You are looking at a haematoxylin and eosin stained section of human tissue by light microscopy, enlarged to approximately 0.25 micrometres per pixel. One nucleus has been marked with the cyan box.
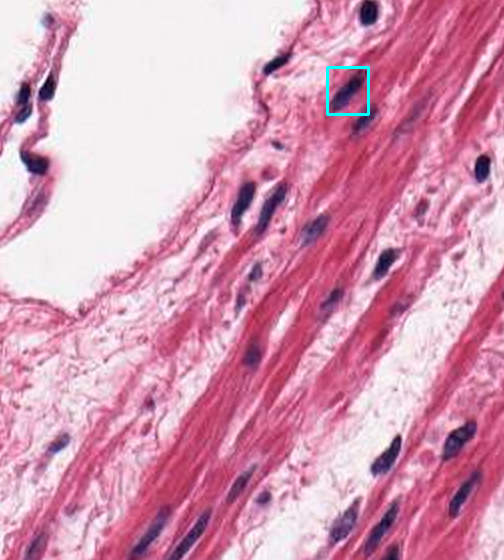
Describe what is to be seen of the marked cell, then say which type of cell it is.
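The nucleus is elongated, oval to spindle-shaped, and its long axis runs diagonally in the same direction as the surrounding pink fibres. The nucleus stains dark purple and is about the same size as the other elongated nuclei in the same bundle. The cytoplasm is a deep pink and streaky, and it merges into the neighbouring pink fibres with no clear cell border. The cell lies near the edge of a band of parallel pink fibres, next to looser, paler wavy tissue on the side facing the lumen, and a second similar elongated nucleus sits just beside it in the same line. Type of cell: smooth muscle cell.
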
